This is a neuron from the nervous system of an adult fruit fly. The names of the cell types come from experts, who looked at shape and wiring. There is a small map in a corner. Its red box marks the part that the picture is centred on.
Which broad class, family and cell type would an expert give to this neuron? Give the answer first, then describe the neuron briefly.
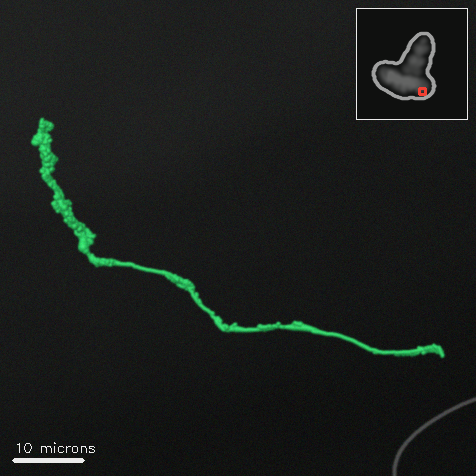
It is a photoreceptor or other optic-lobe sensory neuron. Its family is called class visual. The cell type is R8p. The drawing shows no cell body. From left to right in the picture it spans about 60 microns.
